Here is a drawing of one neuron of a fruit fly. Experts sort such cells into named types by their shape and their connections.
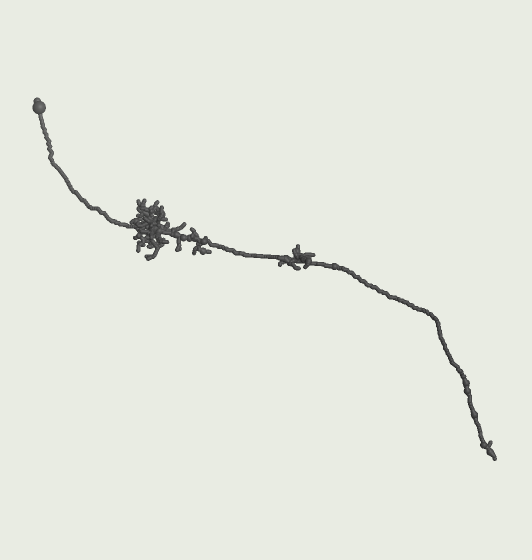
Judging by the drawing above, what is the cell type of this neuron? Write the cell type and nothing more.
Tm4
